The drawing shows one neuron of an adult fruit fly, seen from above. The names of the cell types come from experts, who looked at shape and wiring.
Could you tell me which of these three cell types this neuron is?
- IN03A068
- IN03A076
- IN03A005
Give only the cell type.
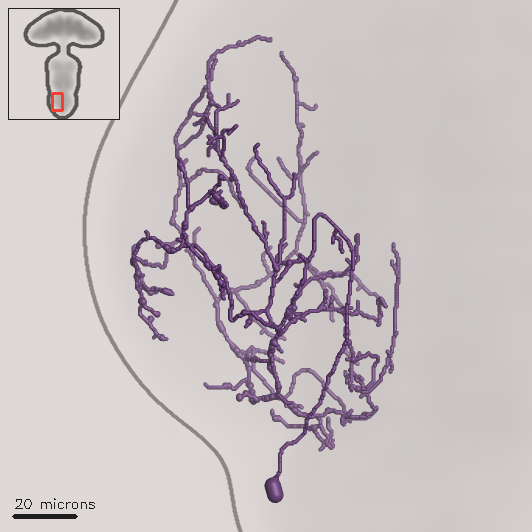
IN03A068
